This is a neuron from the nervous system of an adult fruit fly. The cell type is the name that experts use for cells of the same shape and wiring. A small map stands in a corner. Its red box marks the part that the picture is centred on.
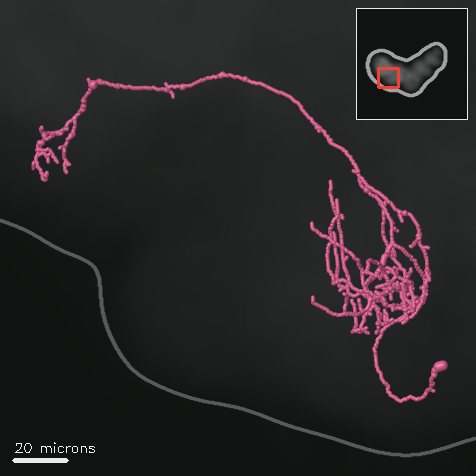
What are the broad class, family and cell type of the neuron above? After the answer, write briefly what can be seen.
Its broad class is central-brain intrinsic neuron. The family is hemilineage ALv2. The cell type is CB4083. The cell body can be seen at the lower right of the picture. By the scale bar it is about 160 microns wide in this view.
